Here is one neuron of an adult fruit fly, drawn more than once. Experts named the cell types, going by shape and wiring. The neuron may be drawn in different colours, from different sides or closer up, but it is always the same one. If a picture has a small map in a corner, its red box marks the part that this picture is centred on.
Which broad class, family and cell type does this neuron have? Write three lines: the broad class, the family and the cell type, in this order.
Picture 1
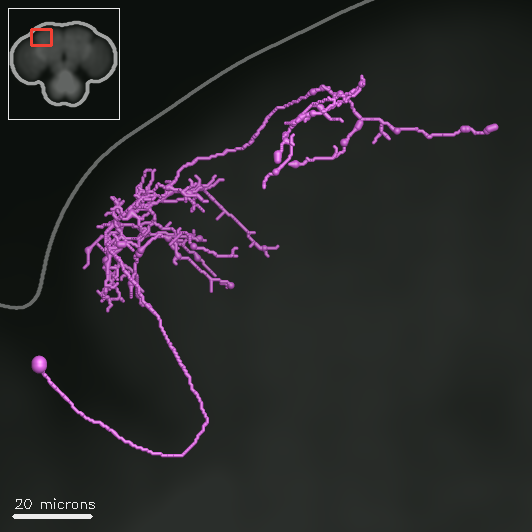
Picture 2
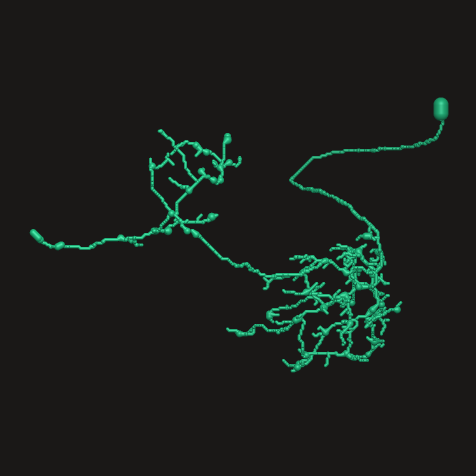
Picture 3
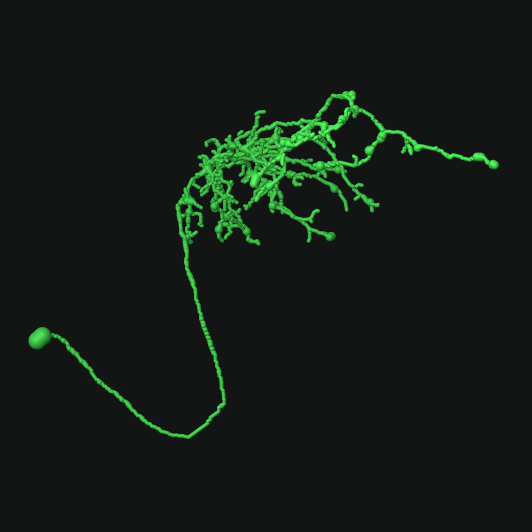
central-brain intrinsic neuron
hemilineage VPNl&d1_dorsal
CB1629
